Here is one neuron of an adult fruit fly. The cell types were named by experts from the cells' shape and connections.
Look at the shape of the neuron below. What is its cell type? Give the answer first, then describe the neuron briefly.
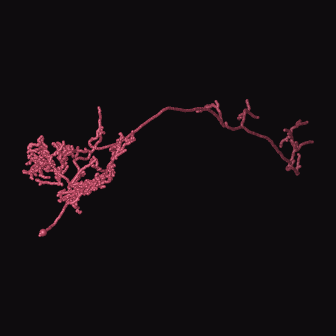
It is of cell type MDN. Its broad class is descending neuron. In this view it is wider than it is tall.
